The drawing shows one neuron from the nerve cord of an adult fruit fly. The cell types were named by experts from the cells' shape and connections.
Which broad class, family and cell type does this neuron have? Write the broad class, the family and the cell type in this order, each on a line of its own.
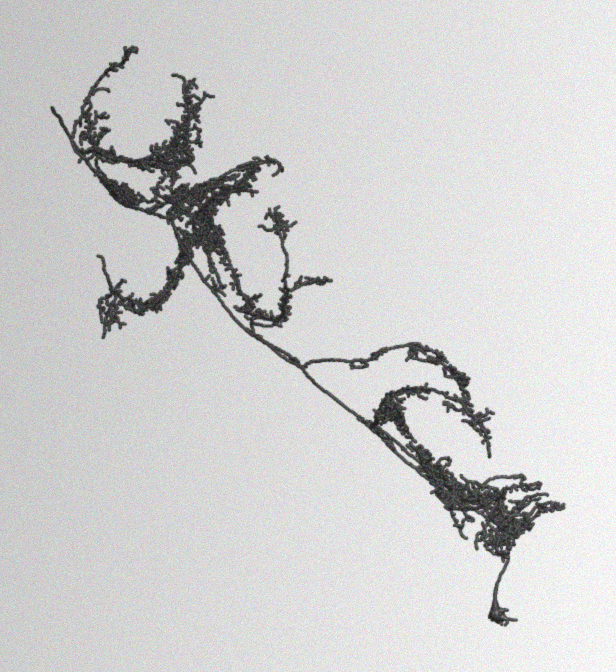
ascending neuron
hemilineage 05B
AN05B009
